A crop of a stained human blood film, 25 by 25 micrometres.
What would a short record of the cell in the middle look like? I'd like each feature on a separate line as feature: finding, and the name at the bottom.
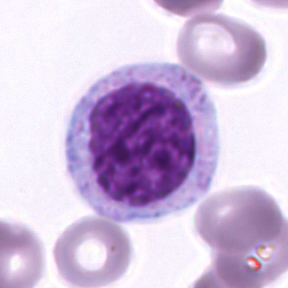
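Outline: smooth and round, no projections from the surface
Granules: fine, purplish, scattered through the cytoplasm
Chromatin: dark purple and clumped, paler spaces between the clumps
Vacuoles: none in the cytoplasm
Name: myelocyte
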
